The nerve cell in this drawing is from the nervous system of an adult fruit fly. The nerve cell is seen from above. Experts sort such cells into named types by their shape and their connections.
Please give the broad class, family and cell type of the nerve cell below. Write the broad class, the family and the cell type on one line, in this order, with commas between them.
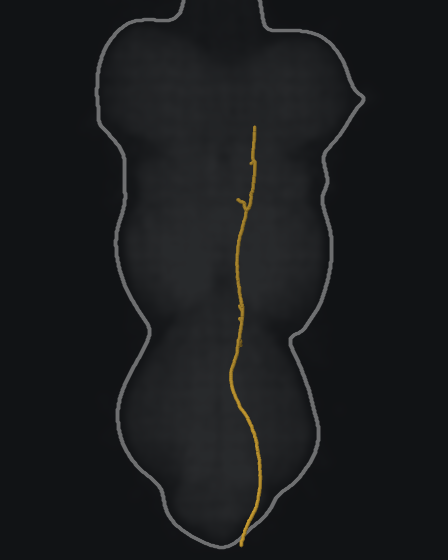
sensory neuron entering the nerve cord, class mechanosensory proprioceptive, SNpp02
